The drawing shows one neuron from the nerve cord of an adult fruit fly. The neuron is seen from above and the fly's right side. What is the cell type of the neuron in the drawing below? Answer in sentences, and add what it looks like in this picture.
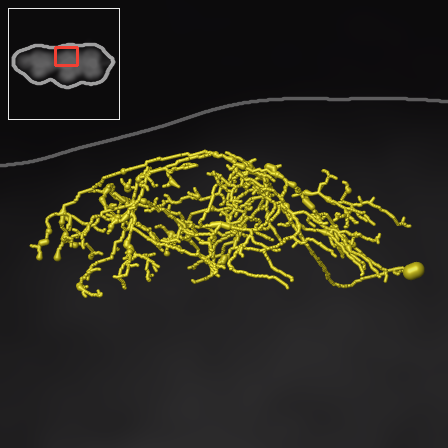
It is of cell type IN08A026. It is a nerve-cord intrinsic neuron. Dozens of branch ends can be seen. As drawn here it is more than twice as wide as it is tall.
